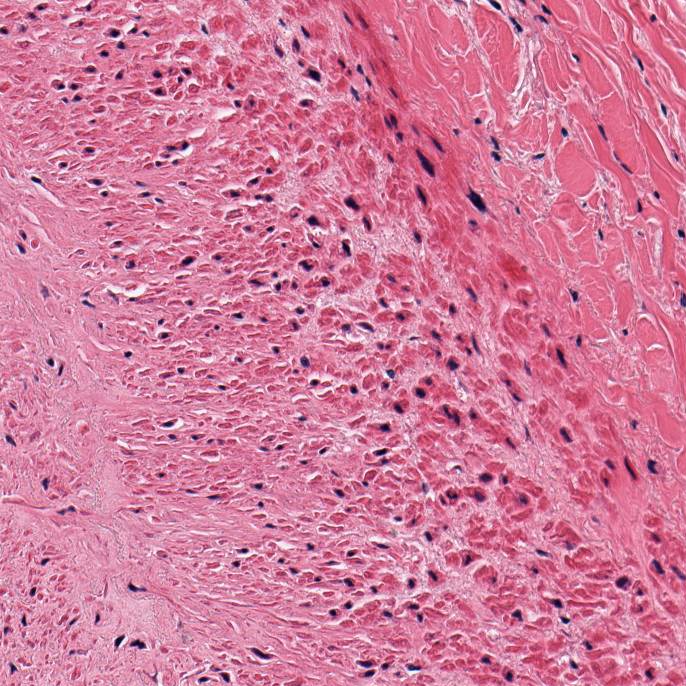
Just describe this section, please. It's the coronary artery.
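Field: mostly closely packed eosinophilic cells, with a band of denser collagenous tissue in the upper right corner. Orientation: in the centre and right, smooth muscle cells are cut mostly across, giving small rounded to polygonal profiles. Nuclei: small, dark, oval to elongated, scattered singly without crowding.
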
